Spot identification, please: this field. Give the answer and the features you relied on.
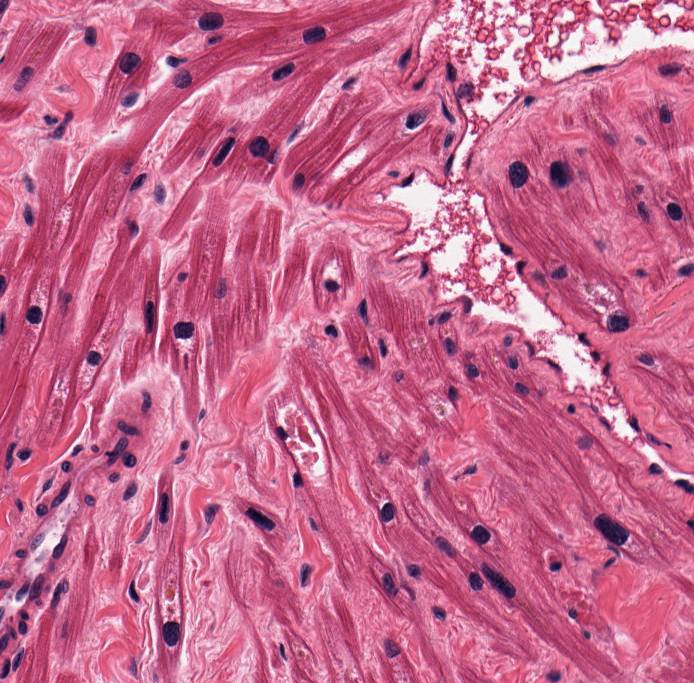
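Myocardium: cardiac muscle fibres with fine cross-striations fill most of the field. Fibres branch and join neighbours, not running as separate parallel cylinders.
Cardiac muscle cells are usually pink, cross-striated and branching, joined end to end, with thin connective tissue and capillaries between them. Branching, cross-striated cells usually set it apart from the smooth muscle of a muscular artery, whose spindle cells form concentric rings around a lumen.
Small capillary with red blood cells between fibres near centre; space at upper right holds many red blood cells.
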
